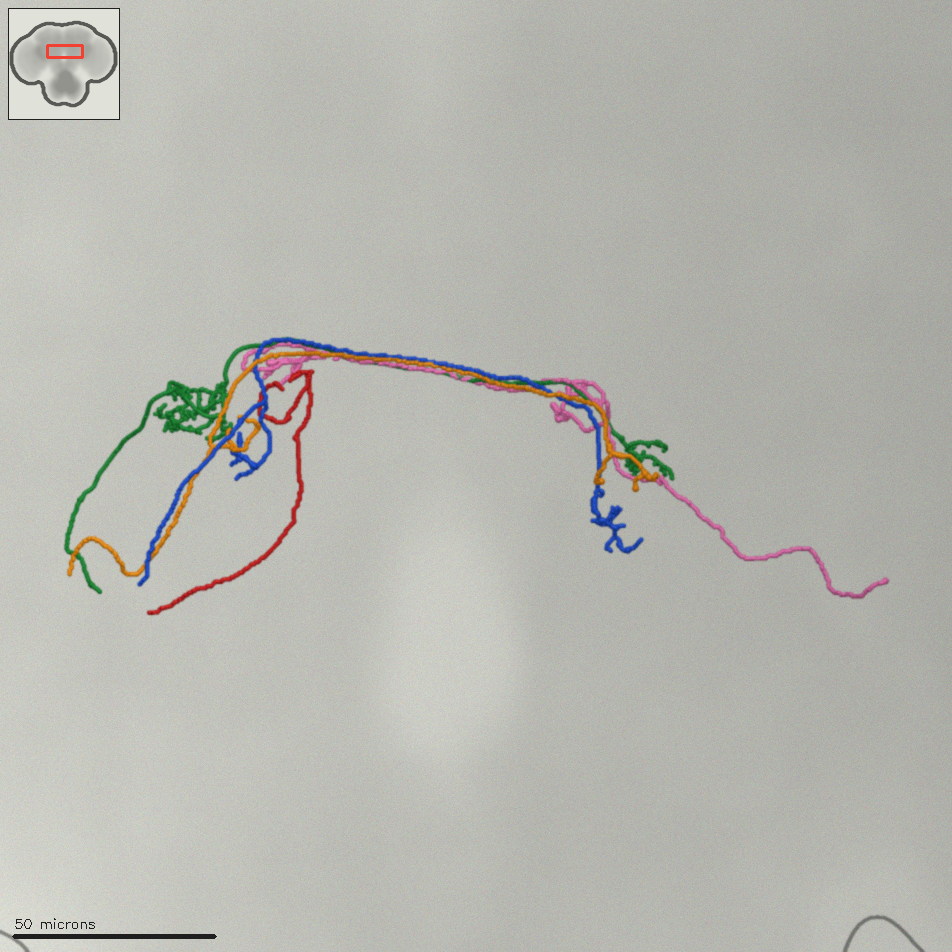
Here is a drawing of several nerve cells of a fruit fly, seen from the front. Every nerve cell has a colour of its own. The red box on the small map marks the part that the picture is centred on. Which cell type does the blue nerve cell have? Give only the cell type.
ORN_DC2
